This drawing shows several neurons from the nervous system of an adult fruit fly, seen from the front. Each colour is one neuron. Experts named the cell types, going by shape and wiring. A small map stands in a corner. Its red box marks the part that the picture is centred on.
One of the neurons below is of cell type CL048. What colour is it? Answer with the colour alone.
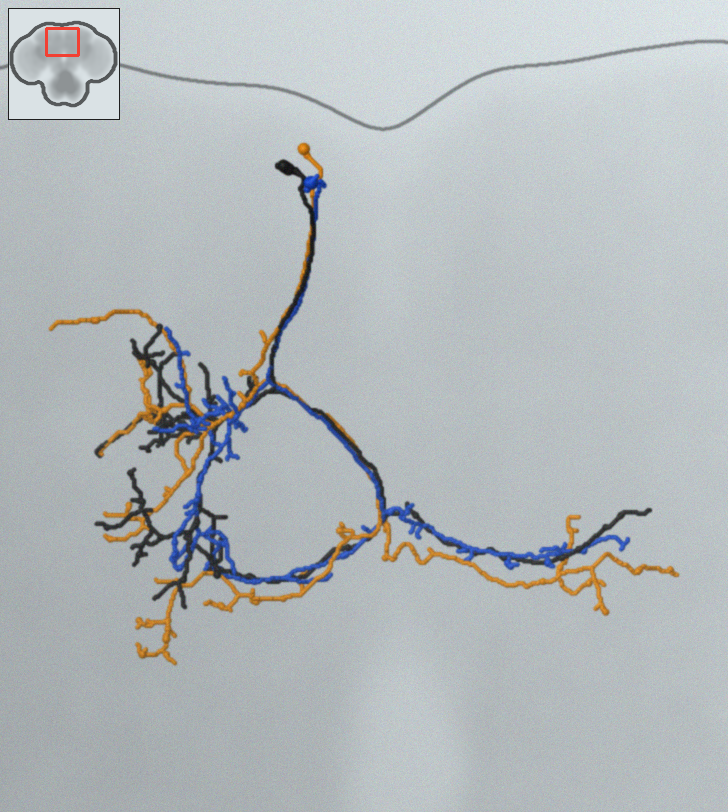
orange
